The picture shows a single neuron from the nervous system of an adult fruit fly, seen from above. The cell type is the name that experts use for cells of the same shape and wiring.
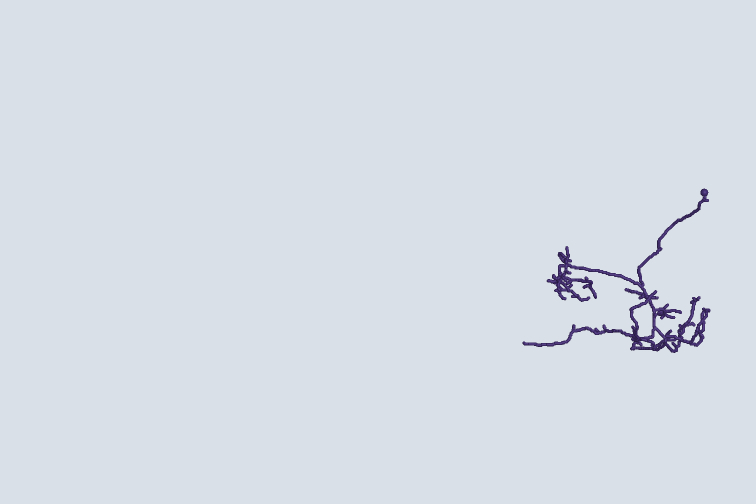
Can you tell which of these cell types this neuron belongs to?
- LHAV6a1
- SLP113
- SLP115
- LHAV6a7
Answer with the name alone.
LHAV6a7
